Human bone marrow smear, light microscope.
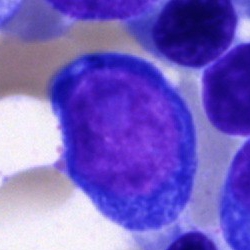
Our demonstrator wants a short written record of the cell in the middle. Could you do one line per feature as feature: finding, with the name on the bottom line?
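Outline: smooth and oval
Chromatin: finely granular, evenly spread
Cytoplasm: stains deep blue
Granules: none seen in the cytoplasm
Name: proerythroblast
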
